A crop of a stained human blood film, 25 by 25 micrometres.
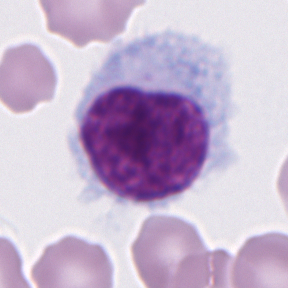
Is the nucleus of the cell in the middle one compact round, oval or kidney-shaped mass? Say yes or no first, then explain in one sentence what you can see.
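Yes. The nucleus is roughly round to oval, without lobes.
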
